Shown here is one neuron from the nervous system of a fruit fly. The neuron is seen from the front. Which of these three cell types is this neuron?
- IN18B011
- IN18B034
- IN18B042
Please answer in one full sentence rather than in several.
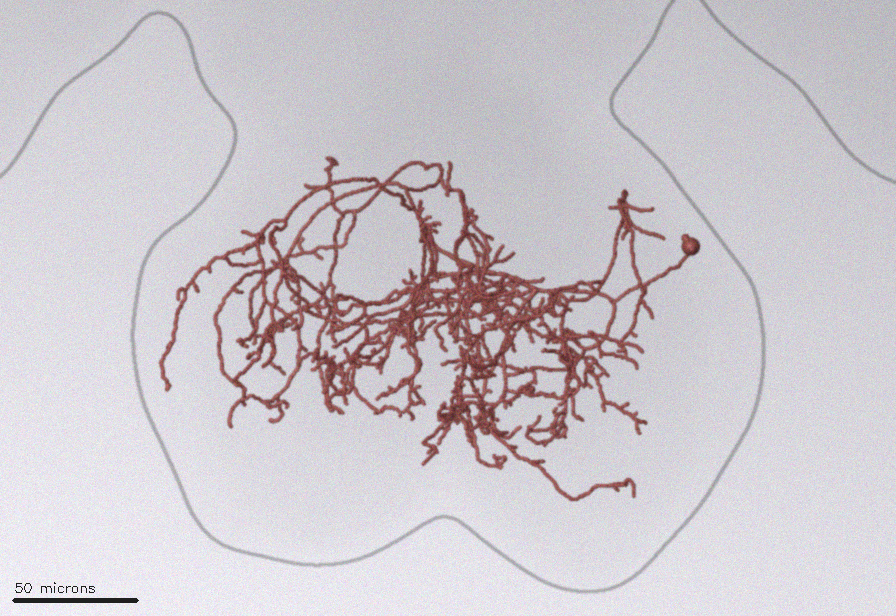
Regarding its cell type, the neuron is IN18B011.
